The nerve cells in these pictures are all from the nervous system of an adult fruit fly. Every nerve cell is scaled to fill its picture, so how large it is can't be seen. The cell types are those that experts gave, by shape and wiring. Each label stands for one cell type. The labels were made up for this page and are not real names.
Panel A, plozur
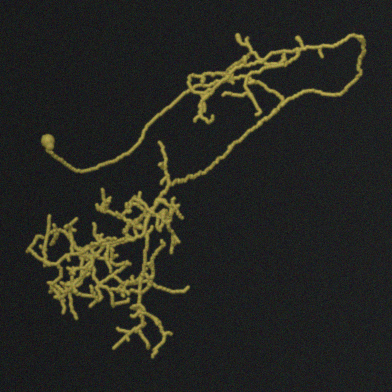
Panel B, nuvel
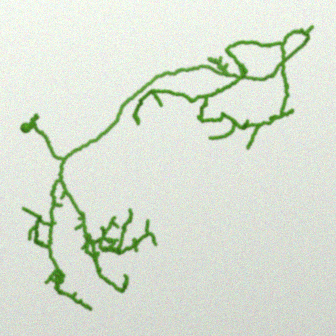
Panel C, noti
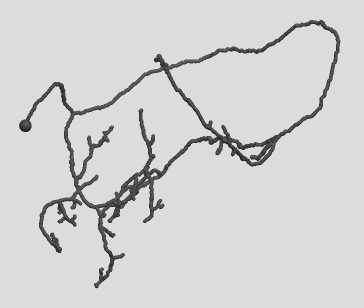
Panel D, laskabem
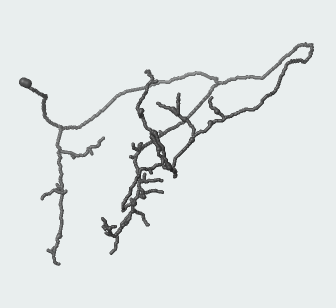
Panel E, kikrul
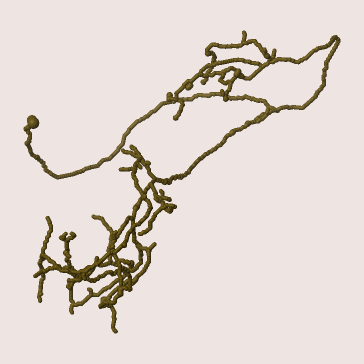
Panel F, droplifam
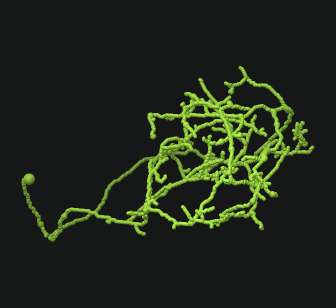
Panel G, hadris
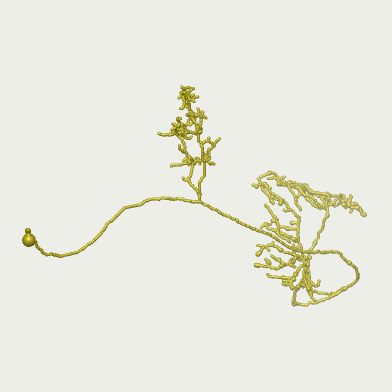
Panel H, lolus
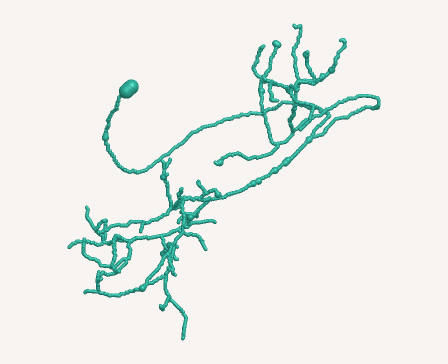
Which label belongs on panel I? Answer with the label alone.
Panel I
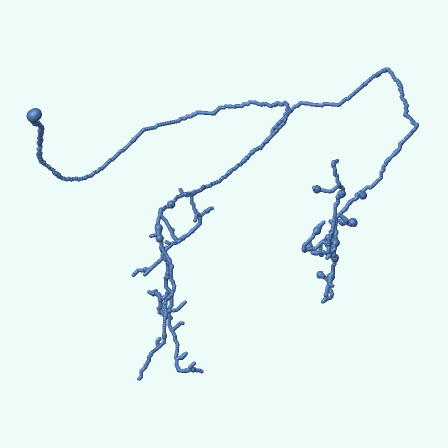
laskabem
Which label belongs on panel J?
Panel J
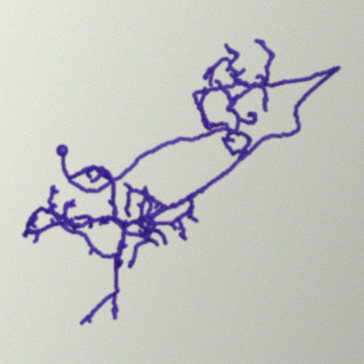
kikrul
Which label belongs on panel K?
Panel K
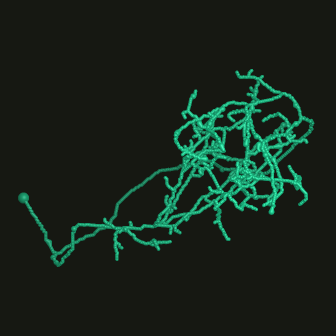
droplifam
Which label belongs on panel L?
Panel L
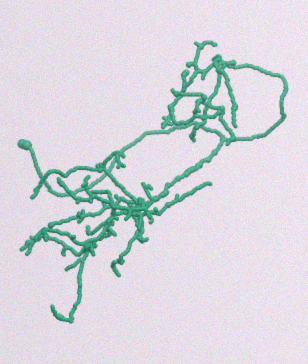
kikrul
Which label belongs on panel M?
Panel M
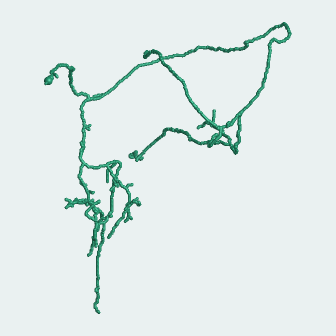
noti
